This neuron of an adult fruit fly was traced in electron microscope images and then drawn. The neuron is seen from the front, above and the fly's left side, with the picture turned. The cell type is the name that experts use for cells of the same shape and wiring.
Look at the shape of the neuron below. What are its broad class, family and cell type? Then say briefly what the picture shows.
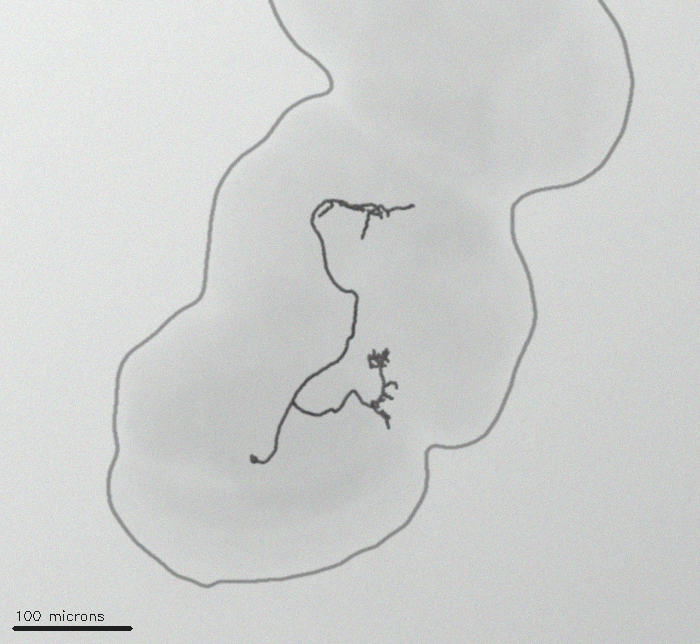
Its broad class is central-brain intrinsic neuron. The family is hemilineage AOTUv3_ventral. It is of cell type CB3865. From top to bottom in the picture it spans about 250 microns. As drawn here it is taller than it is wide.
